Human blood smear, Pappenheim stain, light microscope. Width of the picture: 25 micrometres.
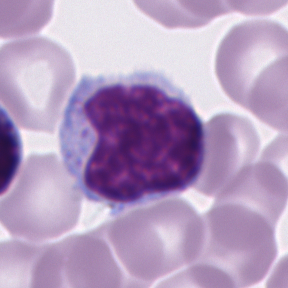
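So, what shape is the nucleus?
Kidney-shaped, with a notch on its left side, and it's about 11 micrometres across in a cell of about 13 micrometres.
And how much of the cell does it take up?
About 70% of the area.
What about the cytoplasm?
It's pale greyish-blue, the rim is widest on the left, and its edge is finely ragged along the top and left.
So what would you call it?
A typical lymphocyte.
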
